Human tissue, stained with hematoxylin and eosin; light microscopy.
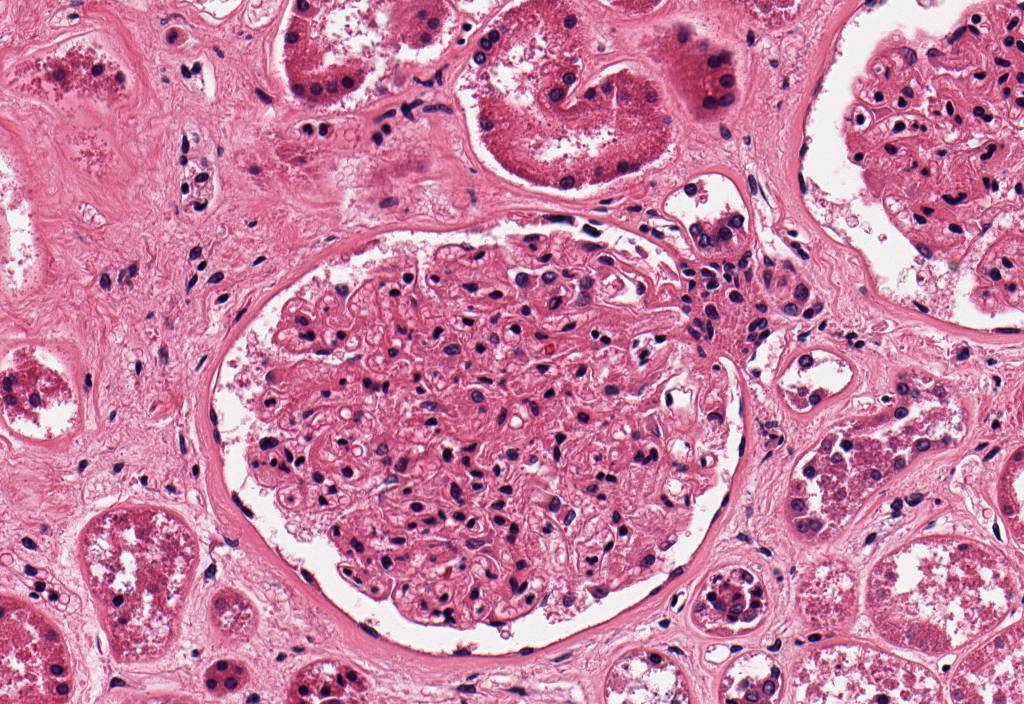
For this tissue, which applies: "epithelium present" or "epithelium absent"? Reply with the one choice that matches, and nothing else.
Epithelium present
